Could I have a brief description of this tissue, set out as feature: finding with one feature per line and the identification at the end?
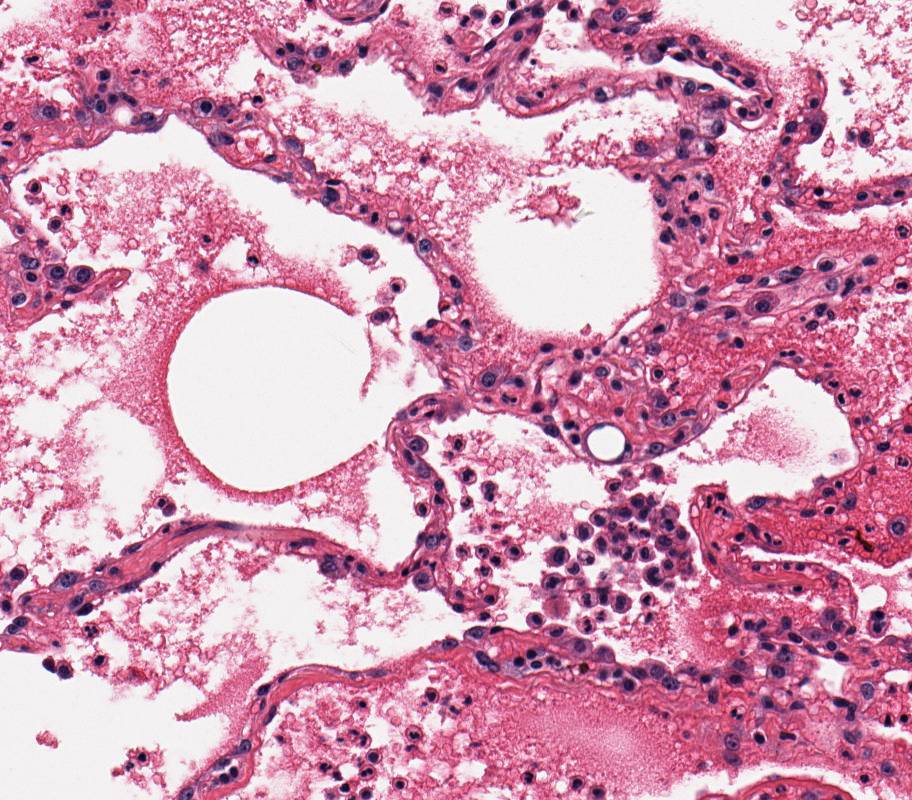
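Septa: thin and branching, dividing the field into irregular open spaces
Spaces: mostly filled with pale pink, finely granular material
Lining: flattened cells with dark, elongated nuclei along the septa
Free cells: a loose cluster, rounded, with round dark nuclei, in a space at lower centre
Name: lung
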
